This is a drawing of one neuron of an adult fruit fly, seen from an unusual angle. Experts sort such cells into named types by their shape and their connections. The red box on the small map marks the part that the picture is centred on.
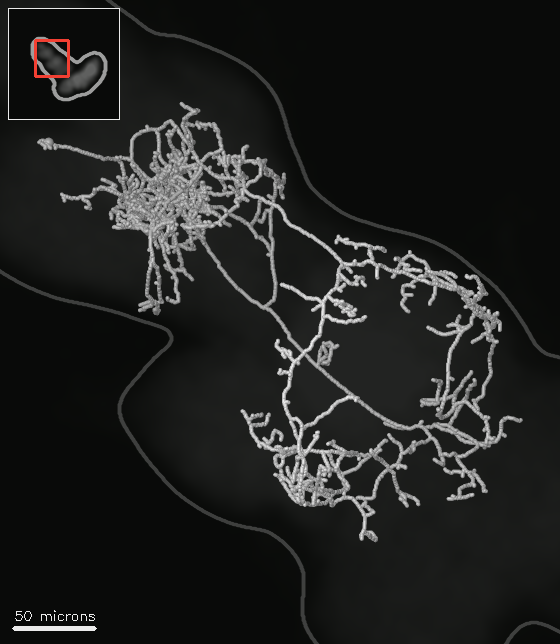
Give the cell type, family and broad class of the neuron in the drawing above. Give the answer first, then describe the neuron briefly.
It is of cell type IN13B104. The family is hemilineage 13B. Its broad class is nerve-cord intrinsic neuron. The cell body is at the upper left of the picture. By the scale bar it is about 300 microns wide in this view. The picture shows dozens of branch ends.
